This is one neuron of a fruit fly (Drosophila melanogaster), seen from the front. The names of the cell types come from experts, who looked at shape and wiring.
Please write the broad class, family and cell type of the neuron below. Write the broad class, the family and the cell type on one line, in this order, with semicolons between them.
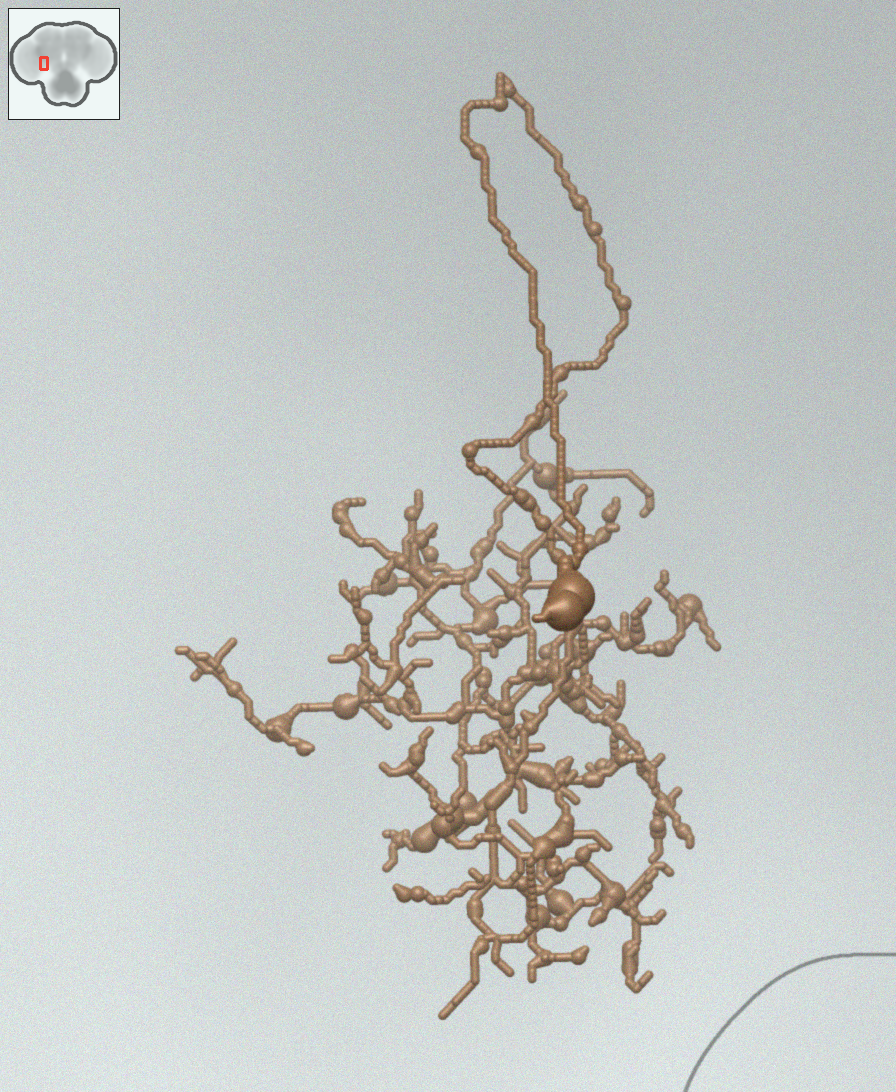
optic-lobe intrinsic neuron; Li; Li34b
